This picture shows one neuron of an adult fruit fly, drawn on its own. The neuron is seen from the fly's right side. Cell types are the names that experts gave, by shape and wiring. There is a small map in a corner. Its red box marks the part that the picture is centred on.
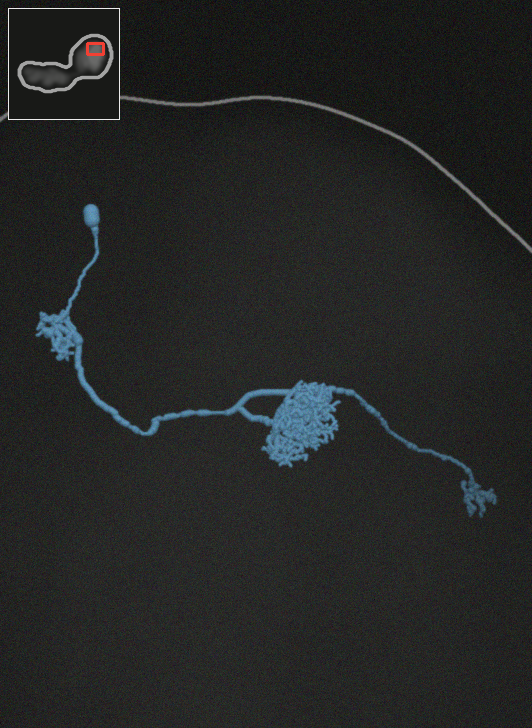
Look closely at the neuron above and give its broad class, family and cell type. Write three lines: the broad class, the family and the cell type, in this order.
central-brain intrinsic neuron
class CX
EPG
